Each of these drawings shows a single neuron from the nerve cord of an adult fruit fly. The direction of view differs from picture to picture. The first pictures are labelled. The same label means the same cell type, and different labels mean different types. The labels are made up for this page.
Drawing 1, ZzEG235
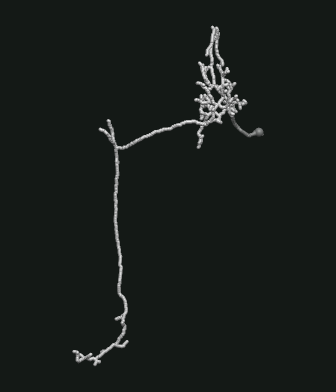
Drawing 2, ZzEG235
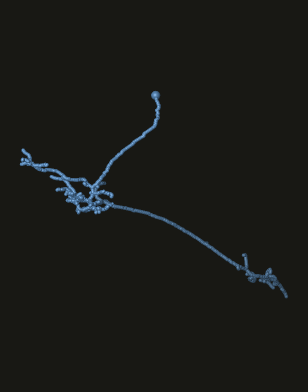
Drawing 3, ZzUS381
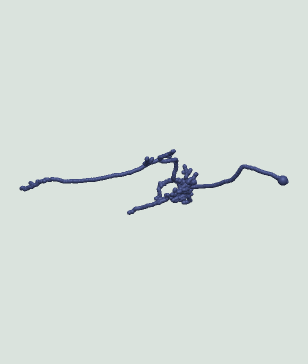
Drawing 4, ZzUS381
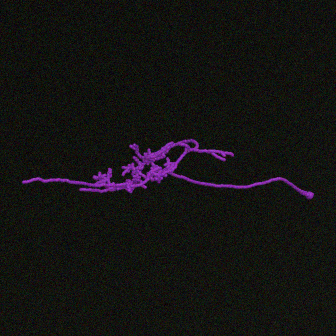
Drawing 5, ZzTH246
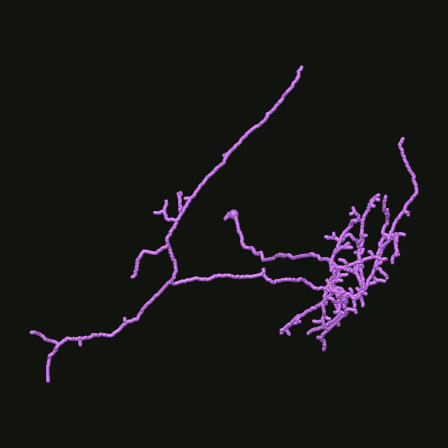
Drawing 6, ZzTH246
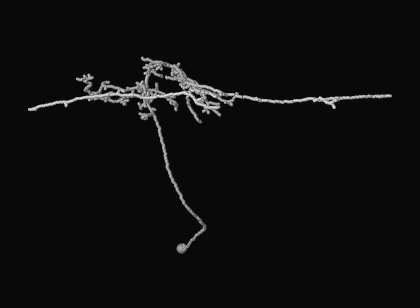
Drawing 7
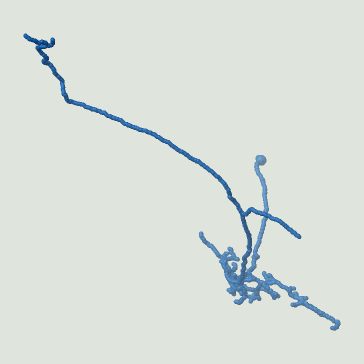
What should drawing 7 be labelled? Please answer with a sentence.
It belongs to ZzEG235.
